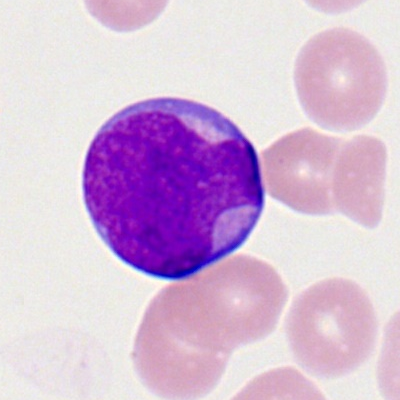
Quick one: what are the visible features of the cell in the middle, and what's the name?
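A round, smooth outline encloses a nucleus that fills most of the cell. On its upper right edge the nucleus shows a shallow notch. At the cell's rim the cytoplasm is deep blue. It is a myeloblast.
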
